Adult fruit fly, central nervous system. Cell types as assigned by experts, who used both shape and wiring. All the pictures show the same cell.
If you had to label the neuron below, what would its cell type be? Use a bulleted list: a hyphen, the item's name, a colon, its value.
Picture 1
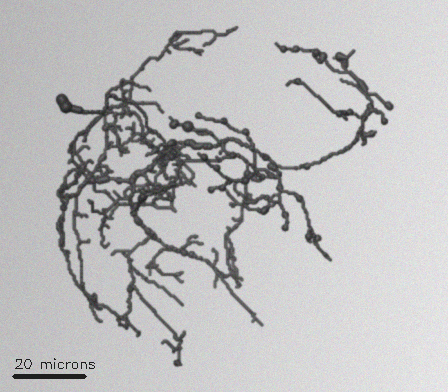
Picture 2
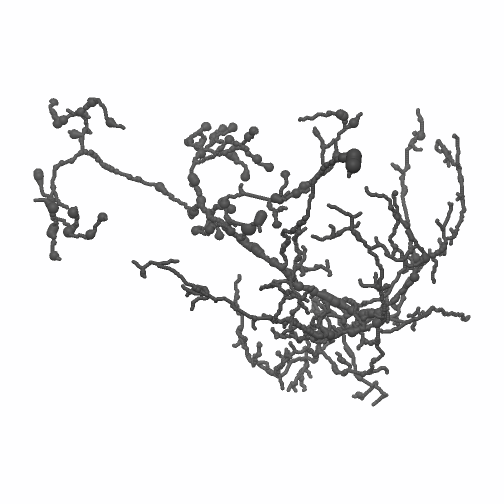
- cell type: AVLP221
